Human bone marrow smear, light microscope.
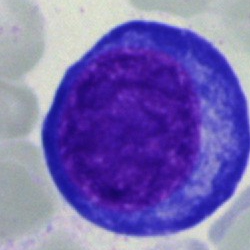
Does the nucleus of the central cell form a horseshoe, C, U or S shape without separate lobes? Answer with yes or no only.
No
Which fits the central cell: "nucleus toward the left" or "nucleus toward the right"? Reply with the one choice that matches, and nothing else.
Nucleus toward the left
